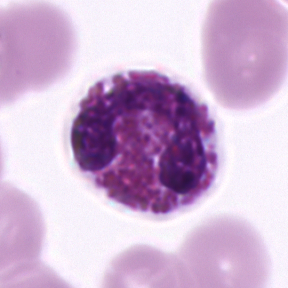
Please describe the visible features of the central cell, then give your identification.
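Look first at the nucleus: it has two lobes, lying on opposite sides of the cell, and their chromatin is dark purple and dense. Now move to the cytoplasm. It is packed with coarse, round, reddish granules, spread evenly right out to the edge of the cell. Put together, this is an eosinophil.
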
